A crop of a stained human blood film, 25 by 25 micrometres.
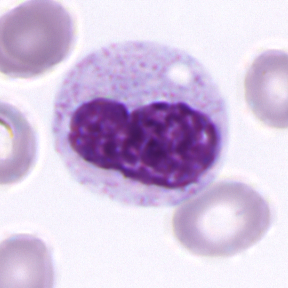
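Band neutrophil: a cell with a round, smooth outline. Its nucleus consists of two lobes lying side by side and joined by a broad connection, the left lobe being smaller than the right. The chromatin is dark purple and coarsely clumped.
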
